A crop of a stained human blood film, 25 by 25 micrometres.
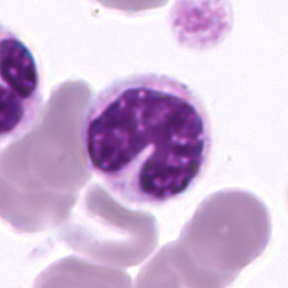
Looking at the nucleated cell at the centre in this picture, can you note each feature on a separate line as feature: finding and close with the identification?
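Nucleus shape: kidney-shaped, deep notch cutting in from the lower edge
Notch depth: about halfway in, no separate lobes formed
Chromatin: dark purple, coarsely clumped, paler gaps between clumps
Cytoplasm: no vacuoles seen
Name: band neutrophil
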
